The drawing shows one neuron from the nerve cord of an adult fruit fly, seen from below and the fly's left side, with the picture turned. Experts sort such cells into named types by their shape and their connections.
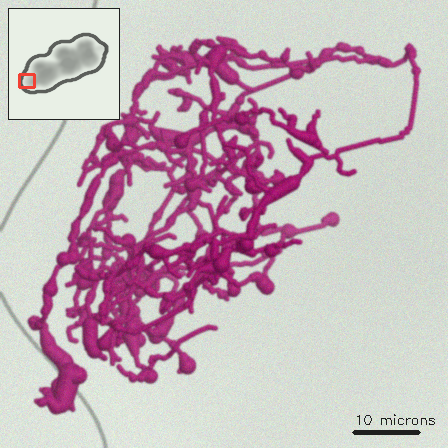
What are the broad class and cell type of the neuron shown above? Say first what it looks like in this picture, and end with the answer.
By the scale bar it is about 60 microns wide in this view. The picture shows dozens of branch ends. Its broad class is nerve-cord intrinsic neuron. The cell type is INXXX336.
